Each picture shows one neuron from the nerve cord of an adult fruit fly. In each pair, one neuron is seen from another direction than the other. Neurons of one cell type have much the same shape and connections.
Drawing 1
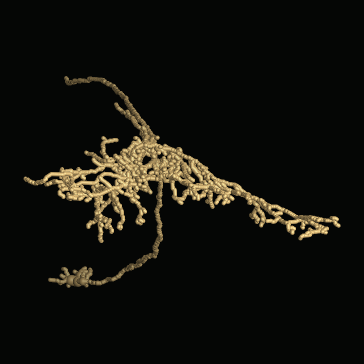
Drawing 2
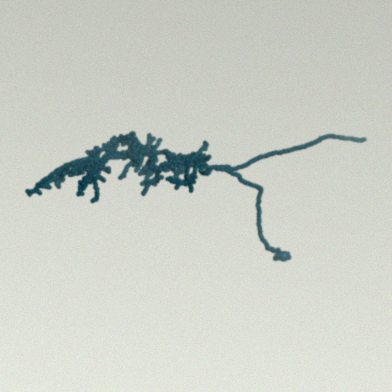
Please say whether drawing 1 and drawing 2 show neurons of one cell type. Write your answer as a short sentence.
They are of different cell types.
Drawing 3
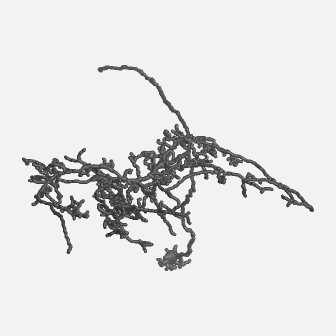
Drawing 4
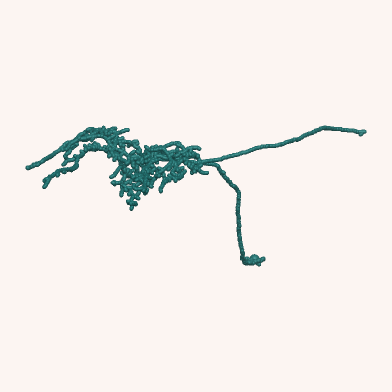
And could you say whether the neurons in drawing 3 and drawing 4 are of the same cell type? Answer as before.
They are of the same cell type.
